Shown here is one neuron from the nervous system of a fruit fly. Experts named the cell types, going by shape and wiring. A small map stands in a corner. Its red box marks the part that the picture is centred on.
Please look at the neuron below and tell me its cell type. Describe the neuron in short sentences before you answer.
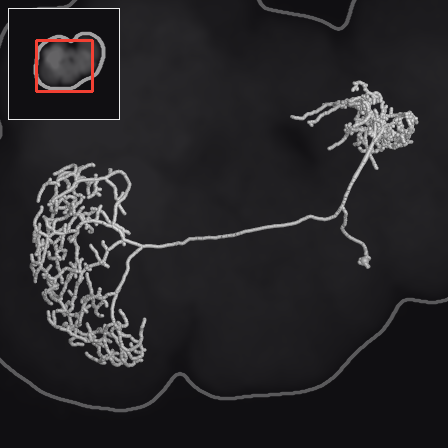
The cell body can be seen on the right of the picture. The picture shows dozens of branch ends. Its broad class is visual centrifugal neuron. Its cell type is LPT57.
